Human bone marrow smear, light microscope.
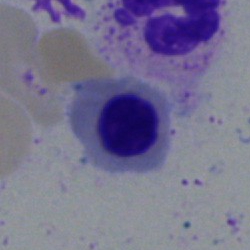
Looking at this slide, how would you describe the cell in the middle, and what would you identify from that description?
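Look, no nucleoli can be seen in the nucleus. The cytoplasm's a pale grey-blue with no visible granules, and its rim is wider on the left of the nucleus than on the right. So that's an erythroblast.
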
